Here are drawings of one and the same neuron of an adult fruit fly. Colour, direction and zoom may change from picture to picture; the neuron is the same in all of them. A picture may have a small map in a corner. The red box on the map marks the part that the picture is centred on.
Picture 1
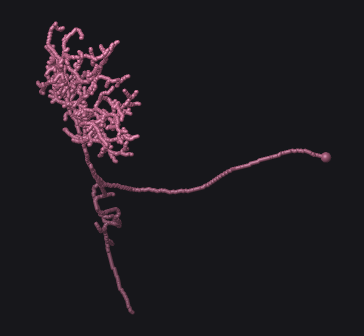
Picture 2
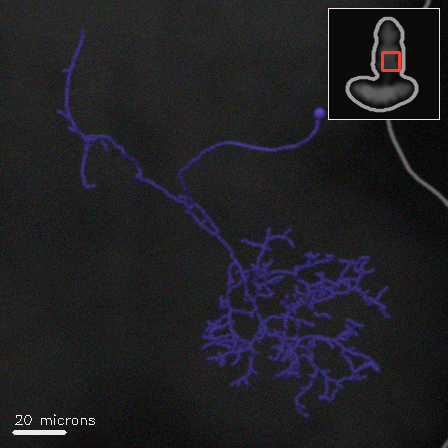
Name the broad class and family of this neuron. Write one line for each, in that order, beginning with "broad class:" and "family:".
broad class: nerve-cord intrinsic neuron
family: hemilineage 23B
